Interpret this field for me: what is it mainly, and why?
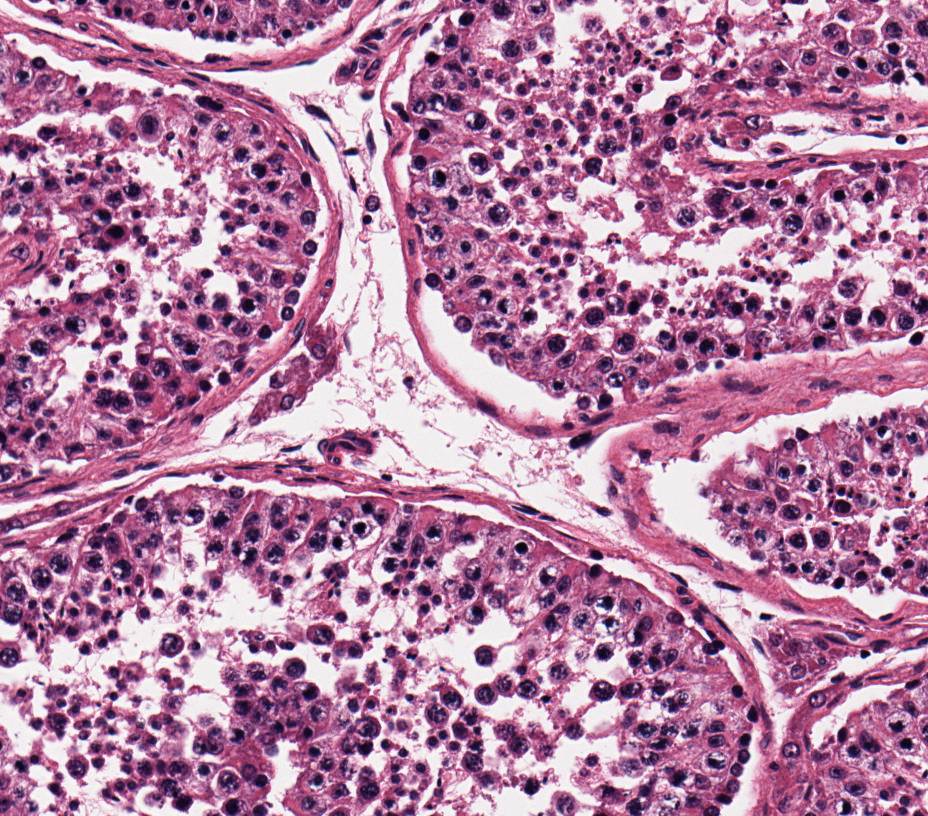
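What fills this field is seminiferous tubule. Look at the rounded cross-sections of several large tubules, nearly touching. Each is bounded by a thin pink fibrous wall holding flattened, elongated dark nuclei. Inside, a thick stratified epithelium of many cell layers reaches towards the centre, with large round cells of coarse, clumped dark chromatin scattered through its middle layers.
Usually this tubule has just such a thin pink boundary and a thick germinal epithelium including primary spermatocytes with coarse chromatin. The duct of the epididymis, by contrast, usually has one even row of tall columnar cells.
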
